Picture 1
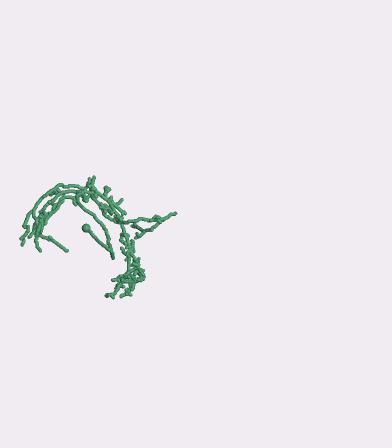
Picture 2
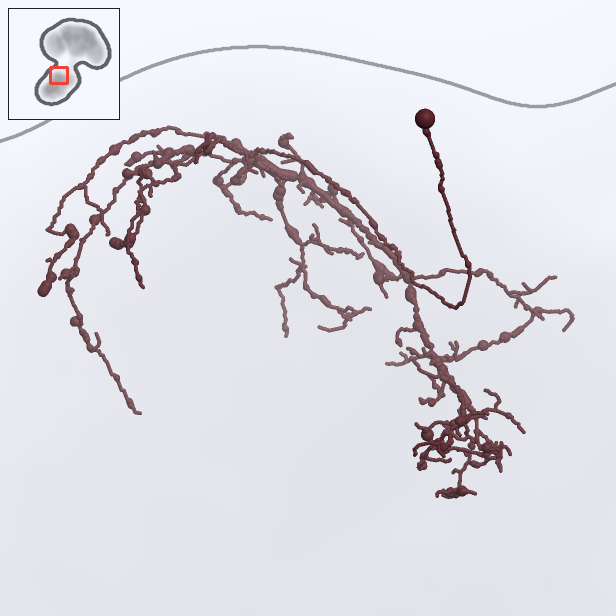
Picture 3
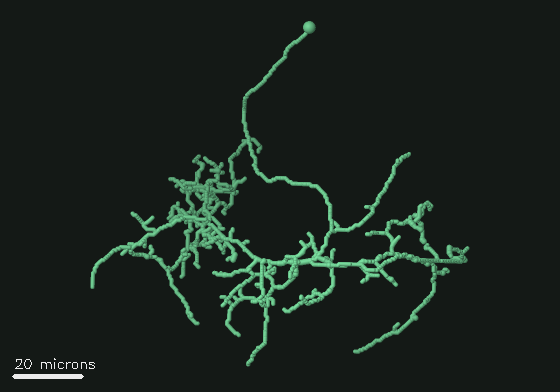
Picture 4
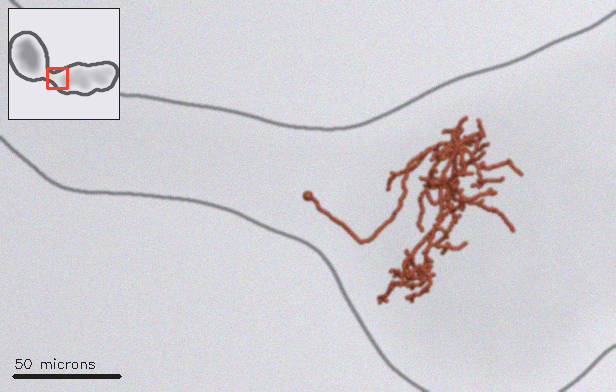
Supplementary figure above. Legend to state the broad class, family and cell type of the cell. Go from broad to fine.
nerve-cord intrinsic neuron; hemilineage 08A; IN08A030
